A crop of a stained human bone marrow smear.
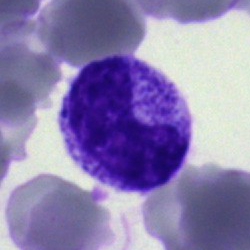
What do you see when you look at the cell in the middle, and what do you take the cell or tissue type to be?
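In the upper right of the cell I notice a paler area, finely speckled and lilac. Looking for clear vacuoles, I find none. Just below its lower edge sits a small purple fragment. The view is slightly blurred, so the granule edges look soft. This cell is a metamyelocyte.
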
